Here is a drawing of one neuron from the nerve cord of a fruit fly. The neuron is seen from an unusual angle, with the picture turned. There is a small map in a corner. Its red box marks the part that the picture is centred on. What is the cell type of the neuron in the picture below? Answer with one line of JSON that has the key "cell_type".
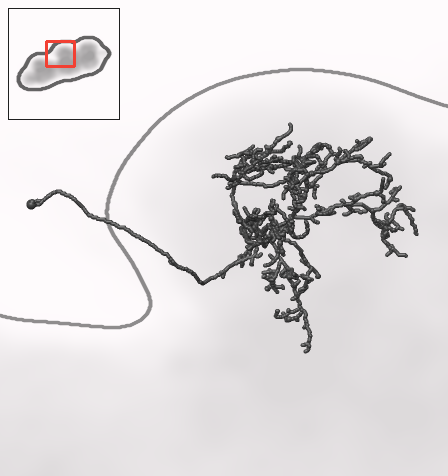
{"cell_type": "IN04B109"}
